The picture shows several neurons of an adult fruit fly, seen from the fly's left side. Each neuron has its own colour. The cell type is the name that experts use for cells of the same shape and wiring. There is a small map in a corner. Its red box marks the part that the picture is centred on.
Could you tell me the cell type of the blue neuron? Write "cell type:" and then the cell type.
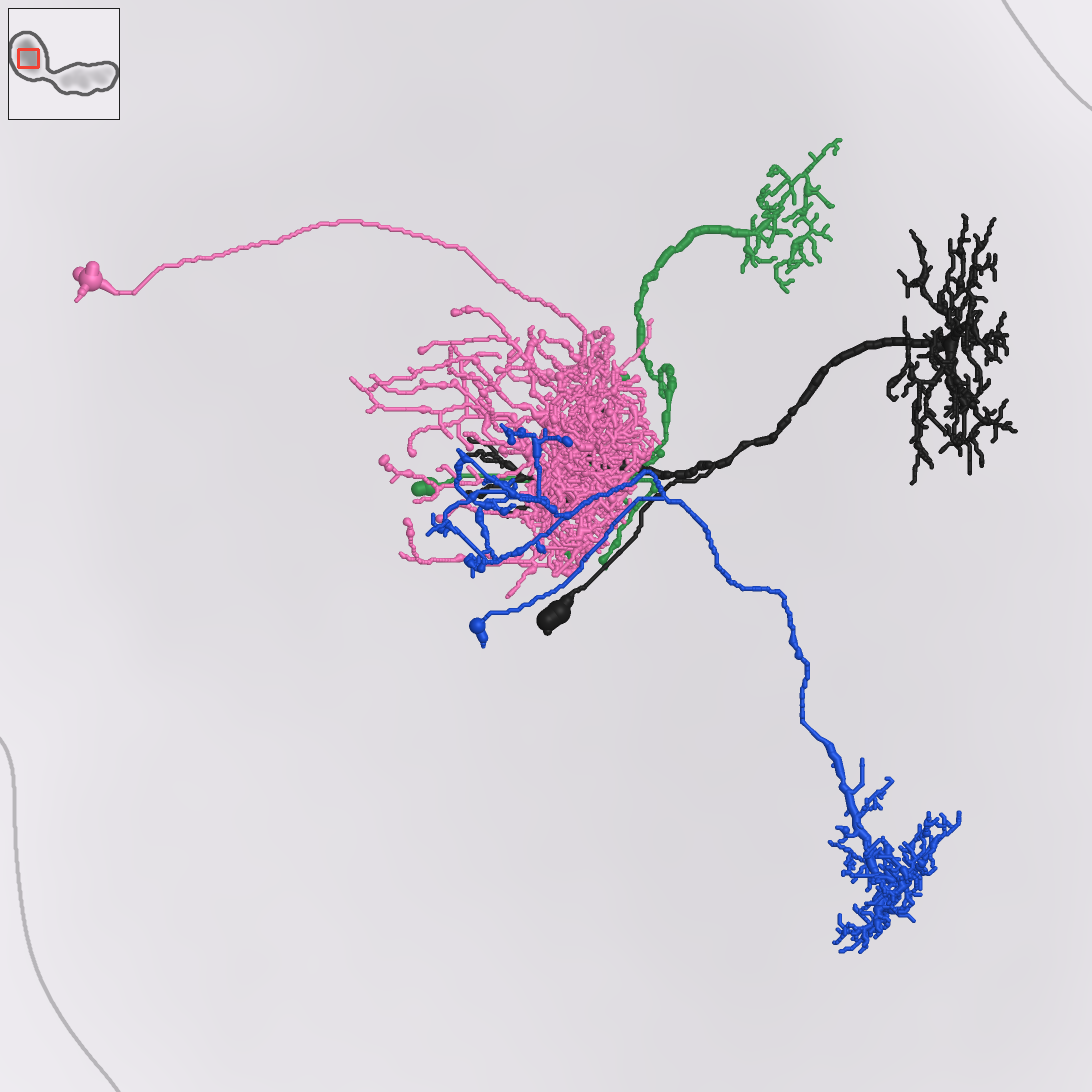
cell type: LC17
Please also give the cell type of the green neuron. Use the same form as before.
cell type: LC12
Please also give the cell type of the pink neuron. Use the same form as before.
cell type: PVLP025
